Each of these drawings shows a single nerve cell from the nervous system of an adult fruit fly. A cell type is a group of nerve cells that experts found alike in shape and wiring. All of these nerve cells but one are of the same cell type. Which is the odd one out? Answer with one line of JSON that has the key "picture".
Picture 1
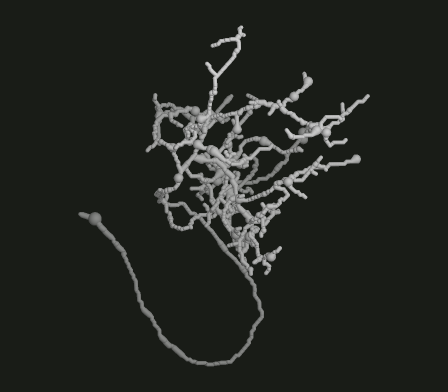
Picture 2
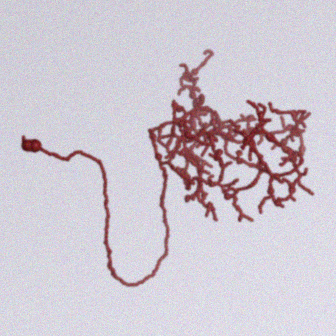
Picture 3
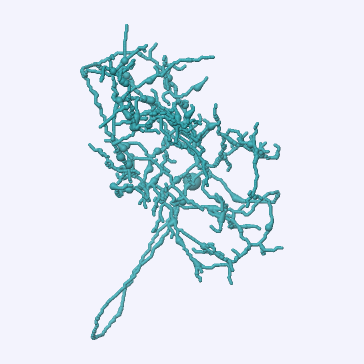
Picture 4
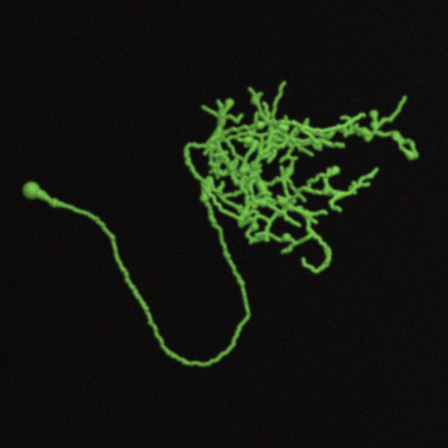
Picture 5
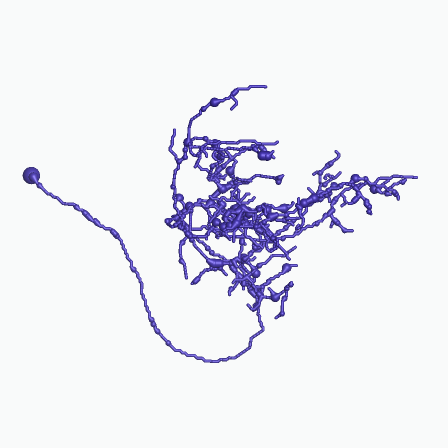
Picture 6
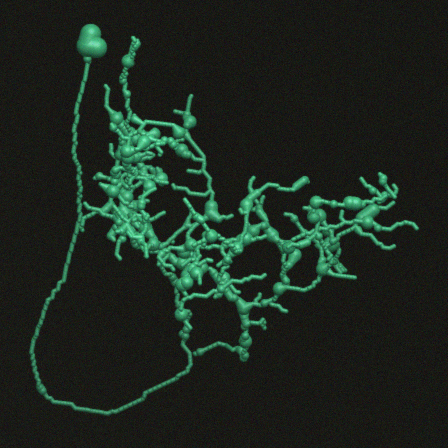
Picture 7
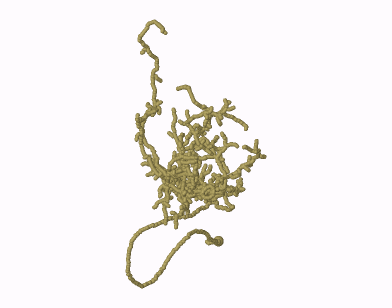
{"picture": 6}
